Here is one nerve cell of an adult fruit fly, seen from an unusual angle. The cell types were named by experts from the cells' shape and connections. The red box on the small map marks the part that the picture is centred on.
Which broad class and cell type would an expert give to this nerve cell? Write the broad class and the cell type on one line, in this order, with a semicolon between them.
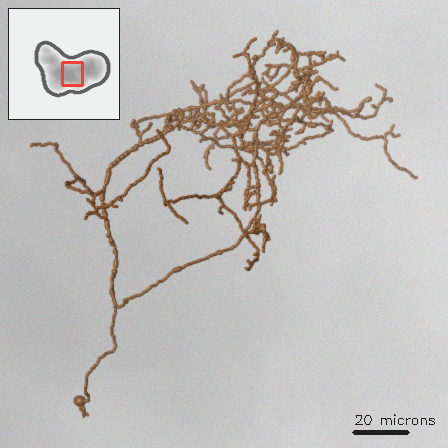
central-brain intrinsic neuron; CL108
